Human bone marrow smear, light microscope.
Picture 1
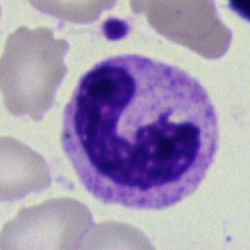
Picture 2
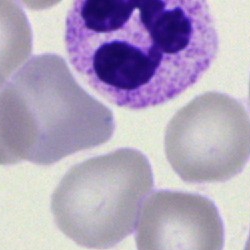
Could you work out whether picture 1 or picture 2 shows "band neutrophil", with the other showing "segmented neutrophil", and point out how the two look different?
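Picture 1: band neutrophil. Picture 2: segmented neutrophil. Picture 1 nucleus: bent into a curved C or horseshoe shape, hollow opening toward the upper right. Picture 2: rounded, smooth cell outline; chromatin dense, staining very dark purple.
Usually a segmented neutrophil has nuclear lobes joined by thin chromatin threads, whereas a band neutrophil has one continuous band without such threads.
Shared: pale cytoplasm, lilac-pink in picture 1 and pinkish-lilac in picture 2, with fine scattered granules, purple in picture 1 and violet in picture 2.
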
